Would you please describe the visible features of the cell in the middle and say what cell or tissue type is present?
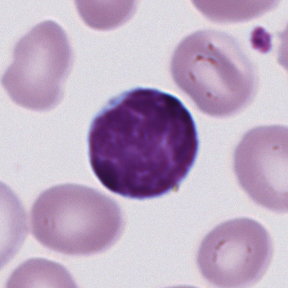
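Look at the chromatin first: dense and coarse, massed in dark purple clumps. The cytoplasm barely shows, just a thin pale blue crescent at the upper left edge, and no granules are visible in it. There are no vacuoles anywhere in the cell either. This one's a typical lymphocyte.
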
